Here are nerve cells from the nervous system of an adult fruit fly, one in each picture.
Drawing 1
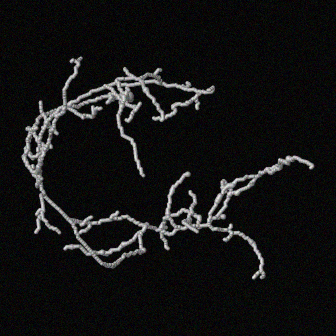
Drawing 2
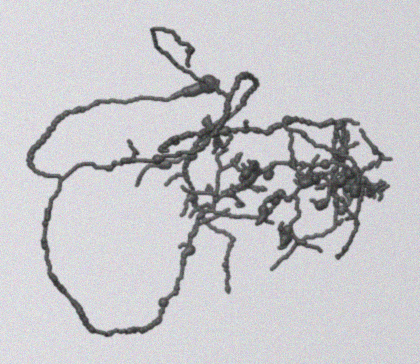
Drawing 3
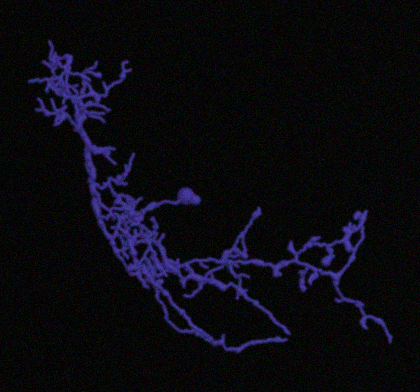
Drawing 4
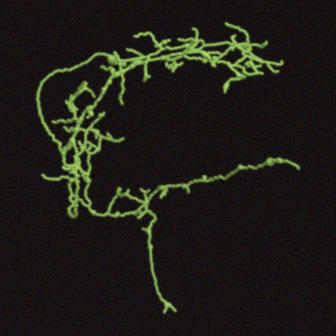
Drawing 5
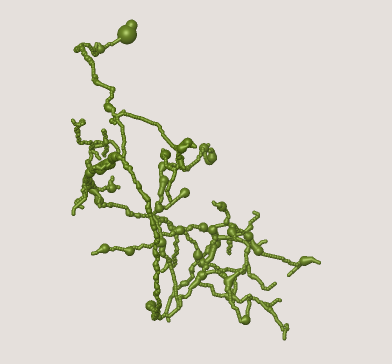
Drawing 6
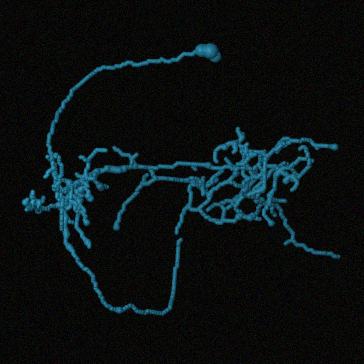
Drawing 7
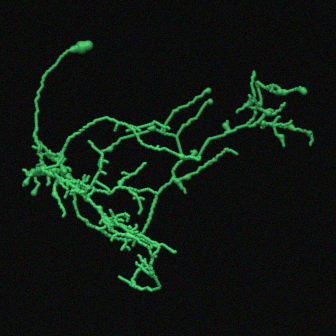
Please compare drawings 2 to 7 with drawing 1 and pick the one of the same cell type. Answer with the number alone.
4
